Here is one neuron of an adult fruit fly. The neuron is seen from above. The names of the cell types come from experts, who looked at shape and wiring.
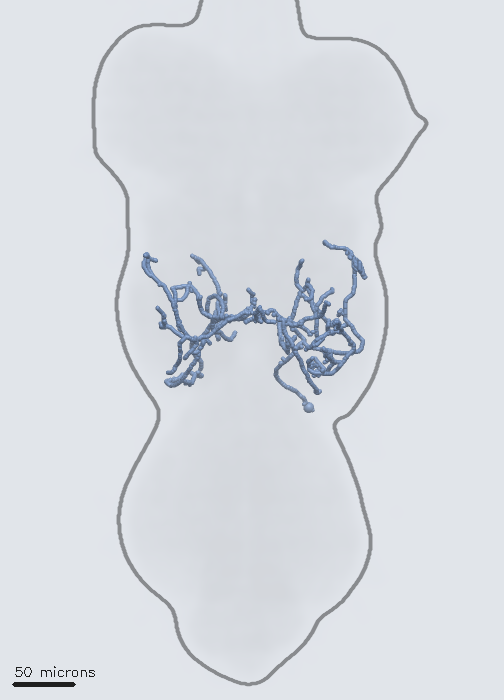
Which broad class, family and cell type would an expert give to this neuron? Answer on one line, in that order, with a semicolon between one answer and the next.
nerve-cord intrinsic neuron; hemilineage 04B; IN04B018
